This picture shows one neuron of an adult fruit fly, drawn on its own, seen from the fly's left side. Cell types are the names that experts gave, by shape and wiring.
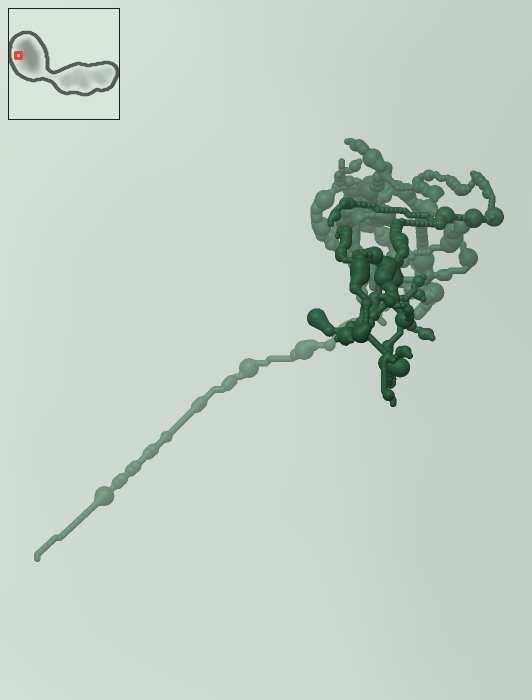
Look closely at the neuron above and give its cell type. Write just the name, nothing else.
ORN_DP1m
